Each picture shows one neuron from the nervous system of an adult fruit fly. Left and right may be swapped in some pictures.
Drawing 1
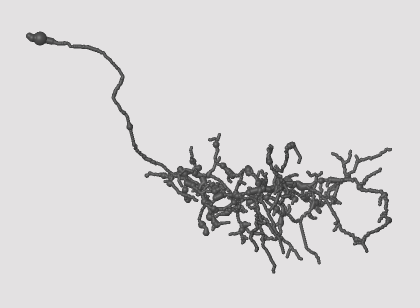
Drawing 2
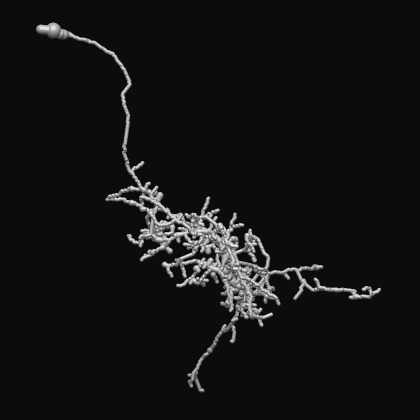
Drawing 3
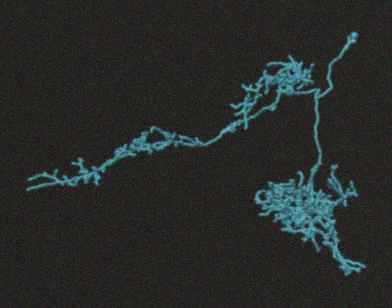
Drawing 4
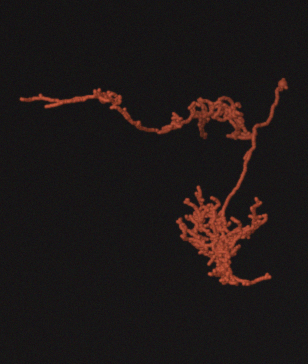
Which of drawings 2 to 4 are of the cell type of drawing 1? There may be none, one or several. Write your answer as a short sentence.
Drawing 2 is of the same cell type.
